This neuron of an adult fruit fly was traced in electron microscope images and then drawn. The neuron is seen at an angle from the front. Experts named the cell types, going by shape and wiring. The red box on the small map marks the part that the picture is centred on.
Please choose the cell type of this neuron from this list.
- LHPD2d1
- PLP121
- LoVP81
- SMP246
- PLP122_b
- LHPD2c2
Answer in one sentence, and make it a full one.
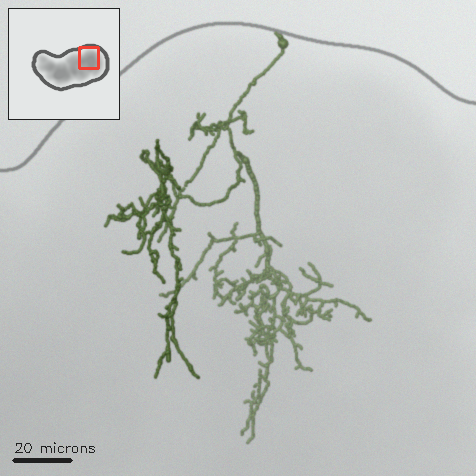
Typed by cell type, the neuron is PLP121.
